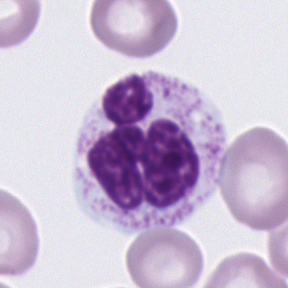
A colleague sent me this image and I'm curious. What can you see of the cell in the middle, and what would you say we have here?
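Look first at the outline: round and smooth. Now follow the nucleus and you will count three lobes, the smallest sitting at the upper left of the cell. Notice, too, that no nucleoli are visible. This one is a segmented neutrophil.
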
